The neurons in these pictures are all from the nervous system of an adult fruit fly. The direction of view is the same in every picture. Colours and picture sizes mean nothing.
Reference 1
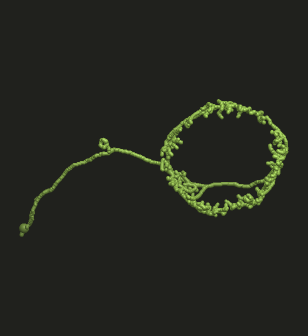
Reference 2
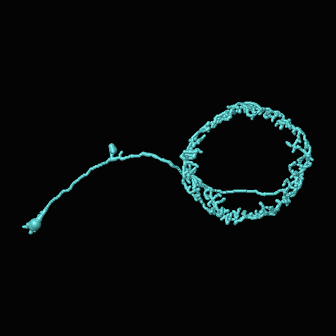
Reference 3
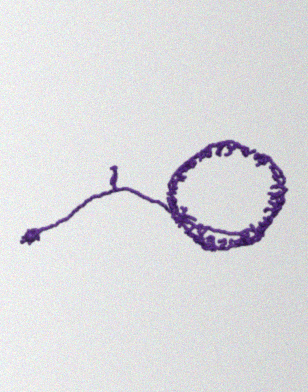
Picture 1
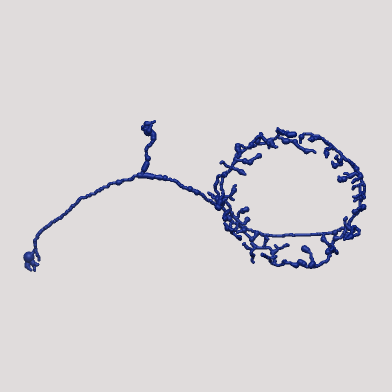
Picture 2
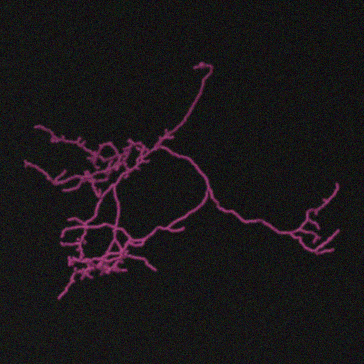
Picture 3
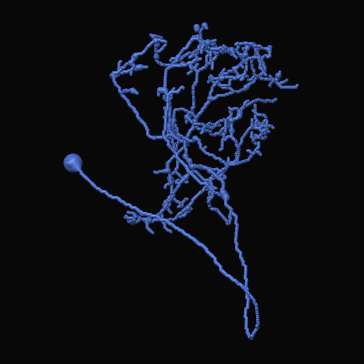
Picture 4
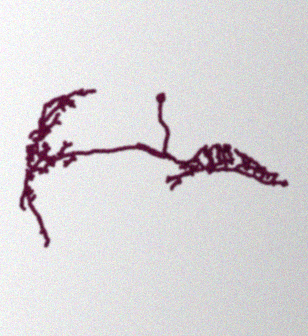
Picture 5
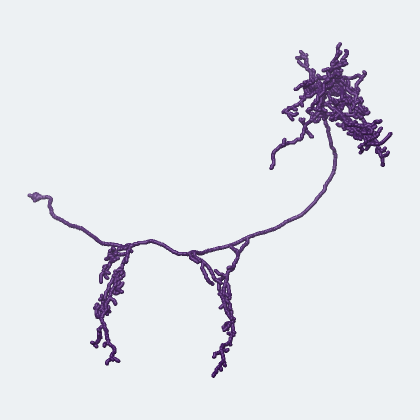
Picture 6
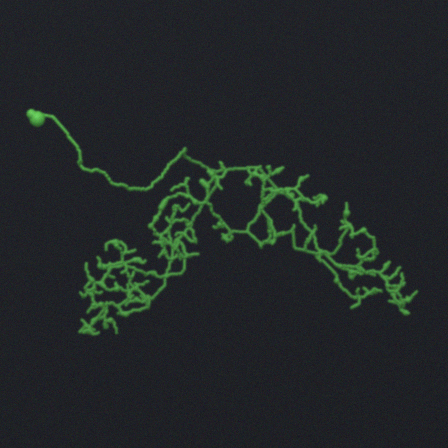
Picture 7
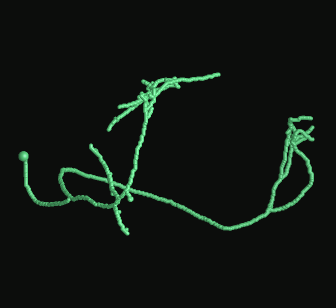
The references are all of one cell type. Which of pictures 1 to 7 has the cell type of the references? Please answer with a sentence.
Picture 1 shows a neuron of the same cell type.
